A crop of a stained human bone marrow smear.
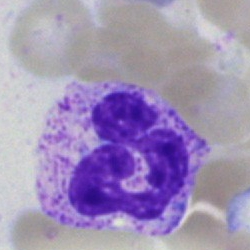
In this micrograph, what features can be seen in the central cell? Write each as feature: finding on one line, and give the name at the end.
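Chromatin: dark purple, densely clumped
Nucleoli: none visible
Cytoplasm: pale lilac rim around the whole nucleus, widest on the left
Outline: roughly round, edge slightly irregular
Name: segmented neutrophil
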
